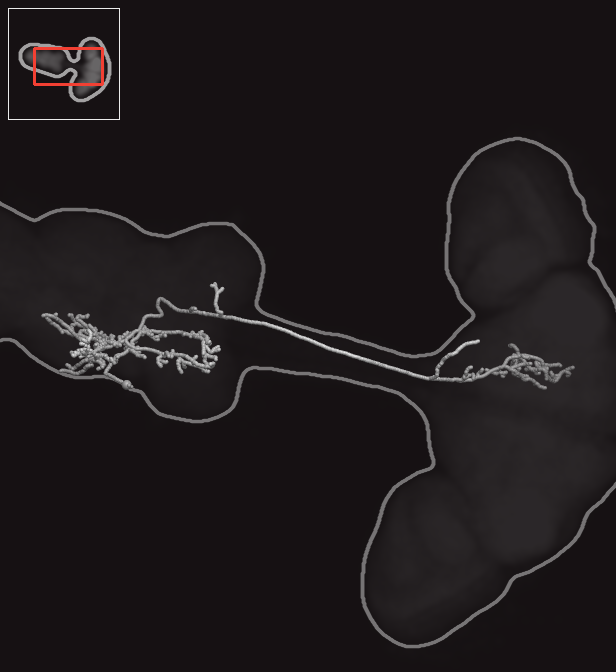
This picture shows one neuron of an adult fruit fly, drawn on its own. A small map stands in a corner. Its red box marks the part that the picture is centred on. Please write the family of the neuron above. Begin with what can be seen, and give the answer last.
It reaches both the brain and the nerve cord, passing through the neck. Its cell body lies on the left of the picture. It is an ascending neuron. The family is hemilineage 18B.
